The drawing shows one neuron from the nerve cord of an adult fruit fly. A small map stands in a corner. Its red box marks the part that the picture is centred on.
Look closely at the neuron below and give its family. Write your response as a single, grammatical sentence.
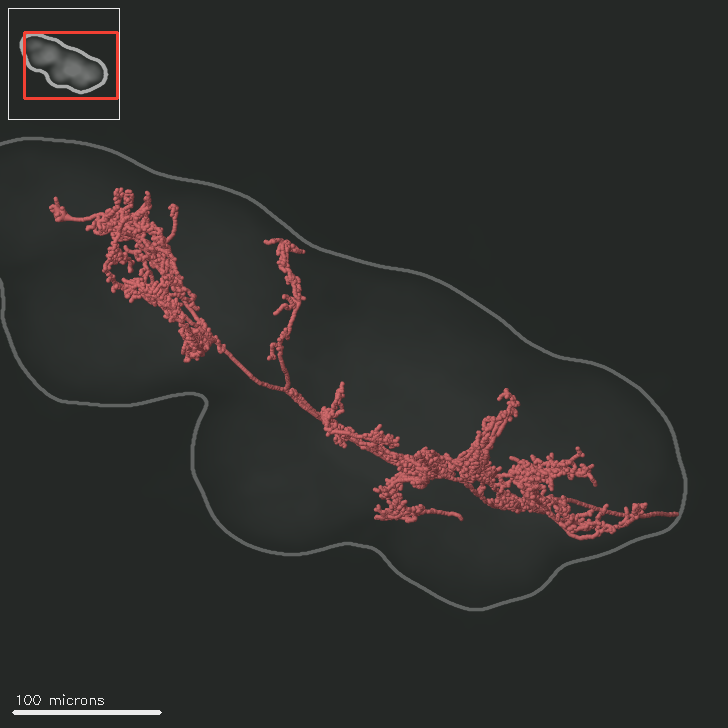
The neuron has the family hemilineage 05B.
